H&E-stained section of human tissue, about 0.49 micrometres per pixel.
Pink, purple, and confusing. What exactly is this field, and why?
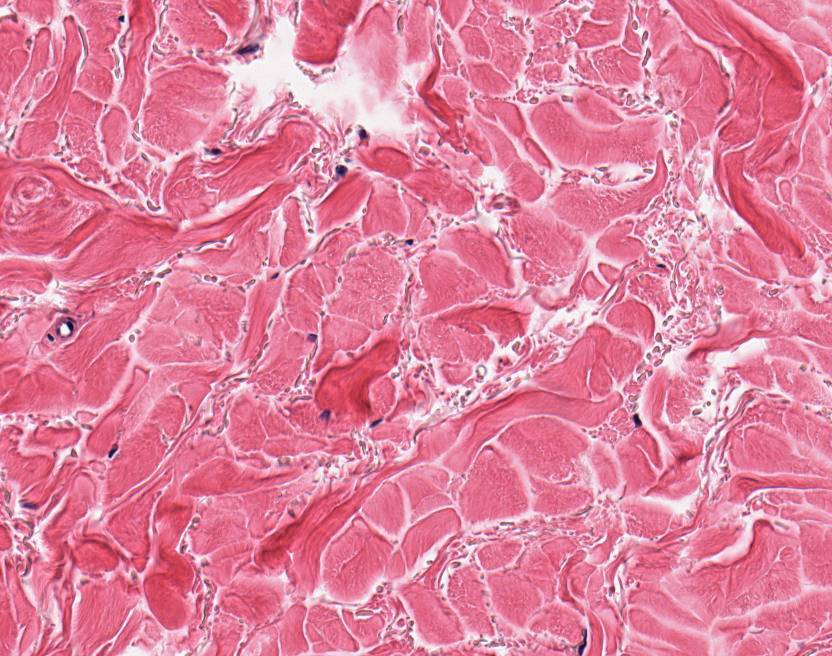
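Mainly dermis: eosinophilic fibres fill the whole field, cut across and lengthwise, running in different directions.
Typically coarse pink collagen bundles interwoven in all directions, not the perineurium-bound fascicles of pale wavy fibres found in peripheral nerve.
Cross-cut fibres angular, polygonal, finely mottled inside. Narrow white clefts between fibres throughout. Pale band of loose tissue with small elongated nuclei runs diagonally from lower left of centre toward upper right.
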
